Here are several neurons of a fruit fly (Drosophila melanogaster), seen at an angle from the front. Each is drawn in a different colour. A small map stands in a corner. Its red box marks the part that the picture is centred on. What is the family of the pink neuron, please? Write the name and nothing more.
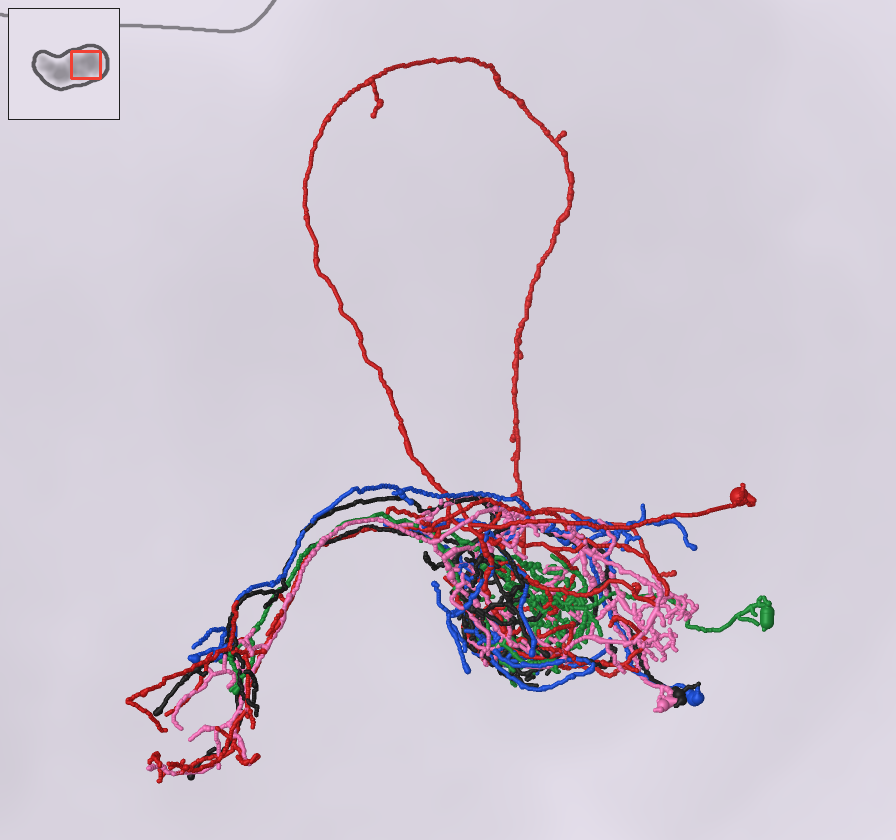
hemilineage ALv2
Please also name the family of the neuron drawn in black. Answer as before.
hemilineage ALv2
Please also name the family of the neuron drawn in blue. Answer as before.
hemilineage ALv2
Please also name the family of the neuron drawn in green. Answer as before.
hemilineage ALl1_dorsal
